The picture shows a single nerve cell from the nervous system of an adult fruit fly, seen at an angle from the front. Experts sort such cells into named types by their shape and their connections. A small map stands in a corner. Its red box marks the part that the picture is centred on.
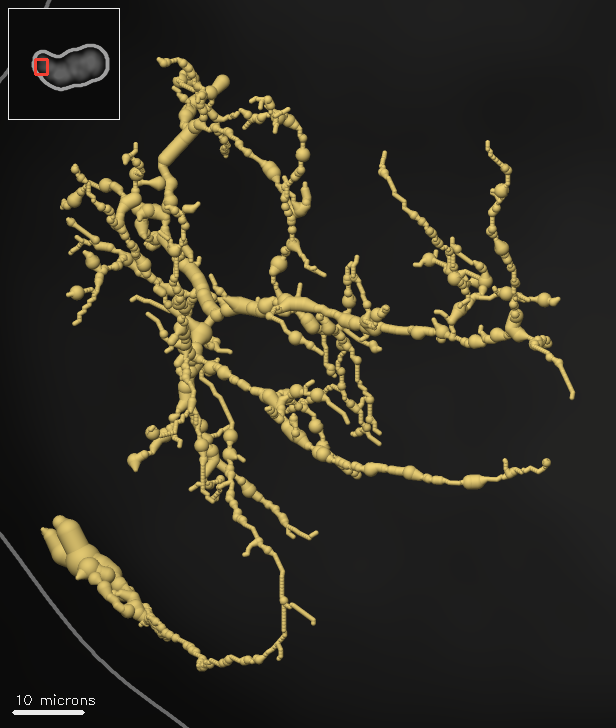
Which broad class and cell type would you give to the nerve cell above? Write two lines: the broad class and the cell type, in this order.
nerve-cord intrinsic neuron
INXXX053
